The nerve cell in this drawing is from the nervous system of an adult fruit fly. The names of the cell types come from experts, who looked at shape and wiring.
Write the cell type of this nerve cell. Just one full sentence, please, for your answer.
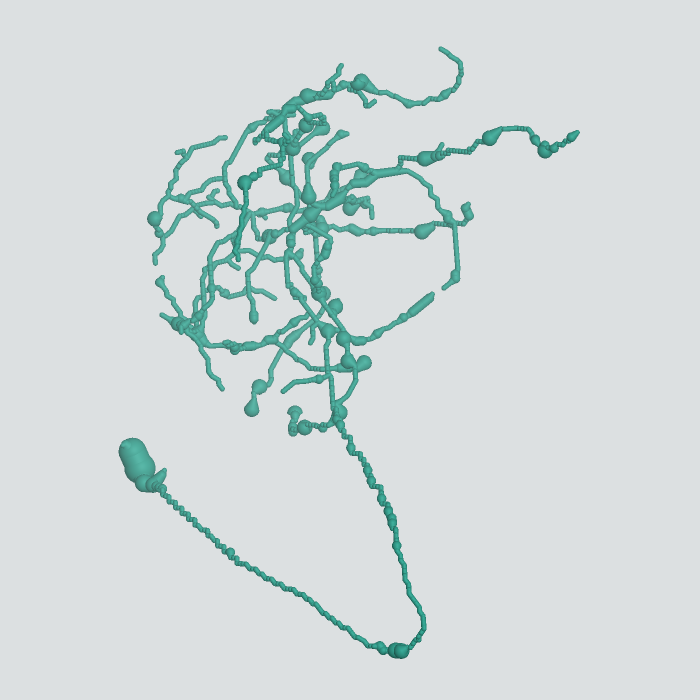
The cell type CB2064 includes this nerve cell.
